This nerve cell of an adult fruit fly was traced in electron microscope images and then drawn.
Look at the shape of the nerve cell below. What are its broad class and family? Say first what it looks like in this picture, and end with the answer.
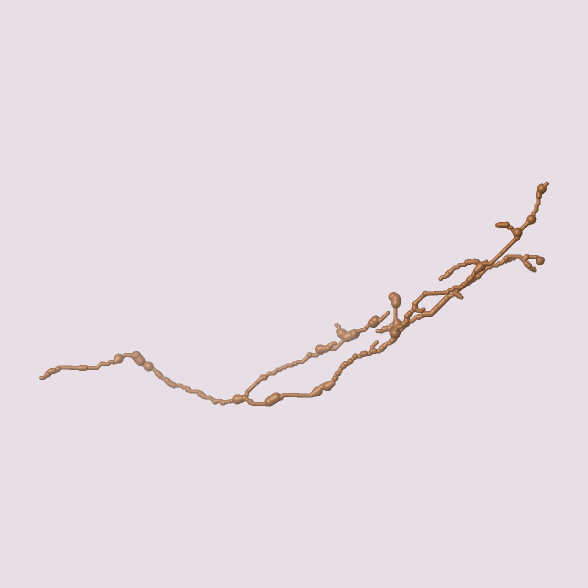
No cell body is drawn. In this view it is wider than it is tall. It is a sensory neuron entering the nerve cord. Its family is called class mechanosensory proprioceptive.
